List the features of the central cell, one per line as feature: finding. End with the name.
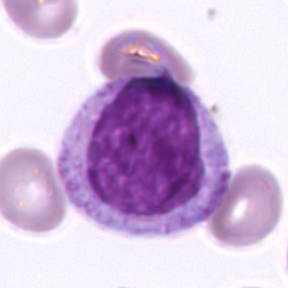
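Nucleus: fills most of the cell, lying toward its upper edge
Chromatin: finely mottled, not gathered into coarse dark blocks
Cytoplasm: moderate pale lilac-blue rim around the nucleus
Vacuoles: none seen
Name: myelocyte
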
